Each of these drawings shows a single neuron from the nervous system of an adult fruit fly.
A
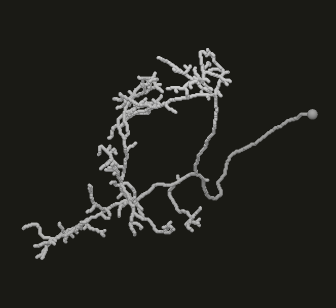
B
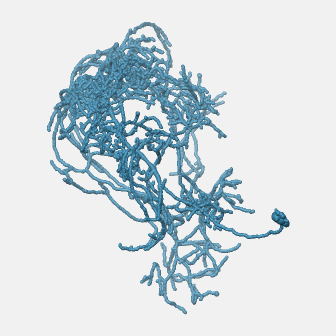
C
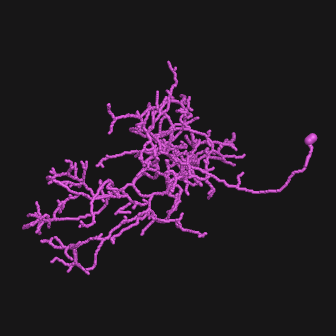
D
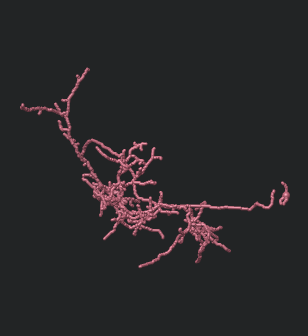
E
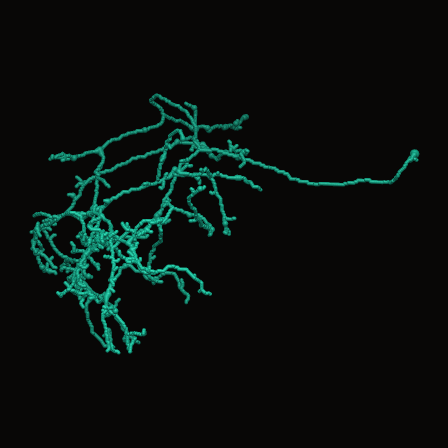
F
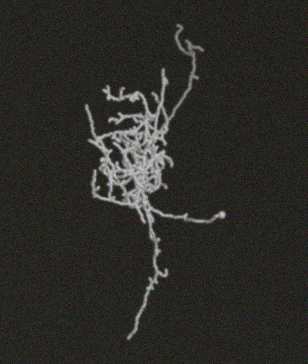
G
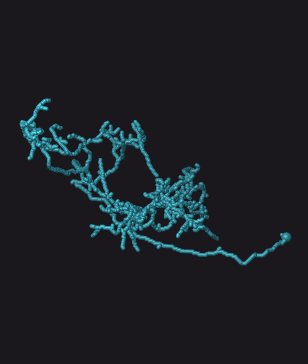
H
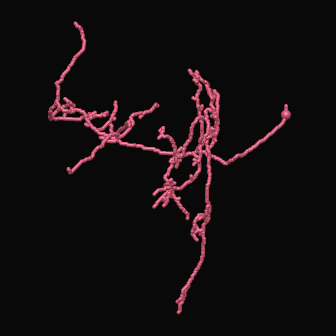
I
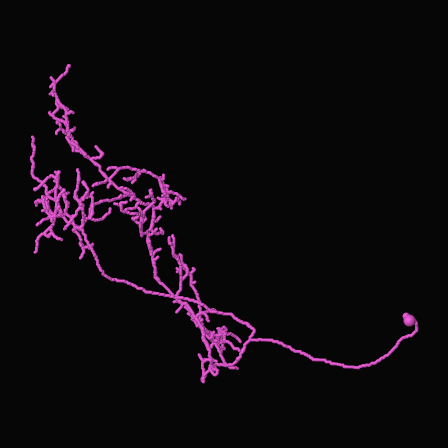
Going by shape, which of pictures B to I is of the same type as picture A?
Picture I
